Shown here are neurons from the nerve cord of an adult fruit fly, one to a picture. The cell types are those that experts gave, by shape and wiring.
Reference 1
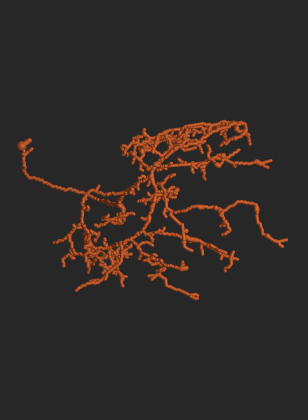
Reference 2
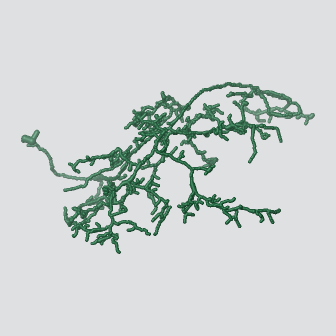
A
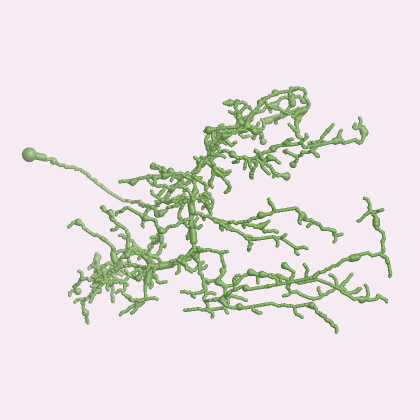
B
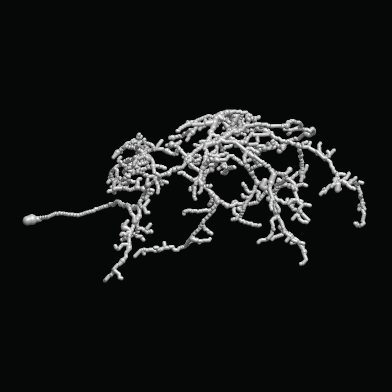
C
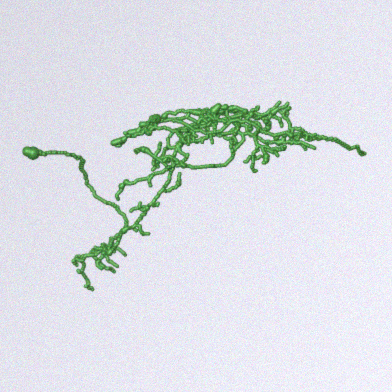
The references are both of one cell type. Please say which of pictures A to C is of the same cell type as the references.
Picture A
